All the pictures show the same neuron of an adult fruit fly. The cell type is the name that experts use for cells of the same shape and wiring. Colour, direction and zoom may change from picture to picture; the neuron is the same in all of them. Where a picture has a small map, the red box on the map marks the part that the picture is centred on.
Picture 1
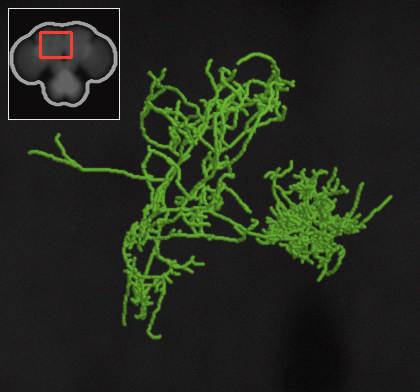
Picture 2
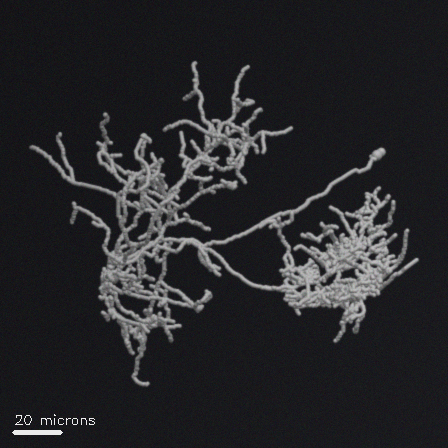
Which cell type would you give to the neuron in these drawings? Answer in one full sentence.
This neuron belongs to the cell type FB1C.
